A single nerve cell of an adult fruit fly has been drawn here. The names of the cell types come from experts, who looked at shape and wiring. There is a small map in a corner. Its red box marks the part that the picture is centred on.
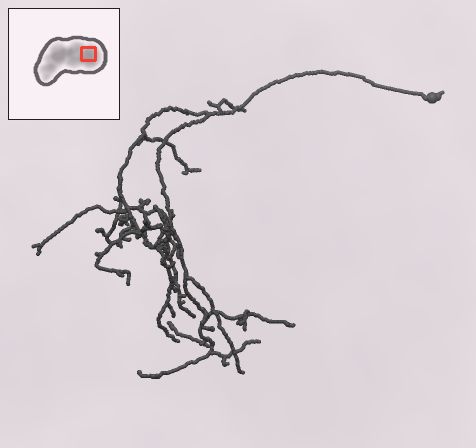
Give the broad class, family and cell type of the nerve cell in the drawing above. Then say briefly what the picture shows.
It is a central-brain intrinsic neuron. The family is hemilineage LALa1_posterior. The cell type is CB1654. The cell body is at the upper right of the picture. As drawn here it is wider than it is tall.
